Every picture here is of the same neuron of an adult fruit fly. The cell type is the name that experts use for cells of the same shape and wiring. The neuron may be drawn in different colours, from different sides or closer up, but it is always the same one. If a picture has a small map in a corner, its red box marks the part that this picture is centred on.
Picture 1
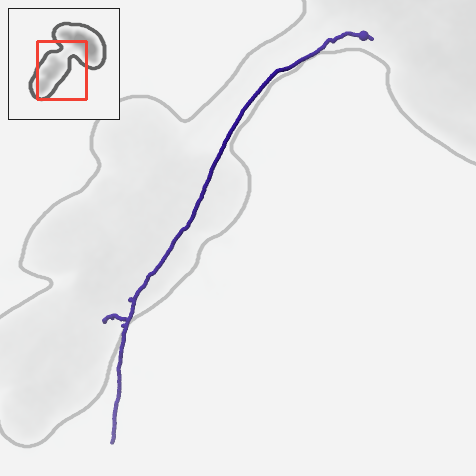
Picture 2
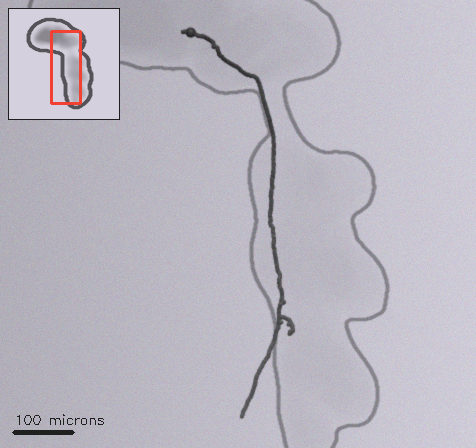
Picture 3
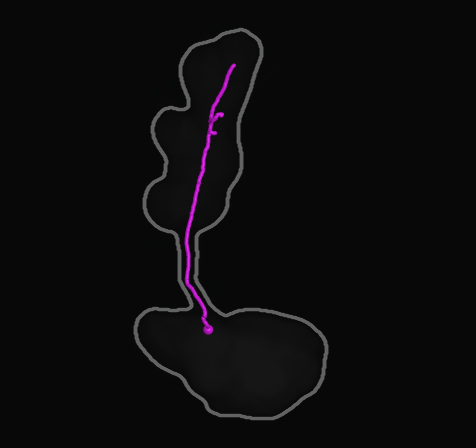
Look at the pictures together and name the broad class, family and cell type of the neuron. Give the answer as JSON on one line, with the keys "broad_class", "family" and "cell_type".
{"broad_class": "sensory neuron ascending to the brain", "family": "class mechanosensory proprioceptive", "cell_type": "SApp08"}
